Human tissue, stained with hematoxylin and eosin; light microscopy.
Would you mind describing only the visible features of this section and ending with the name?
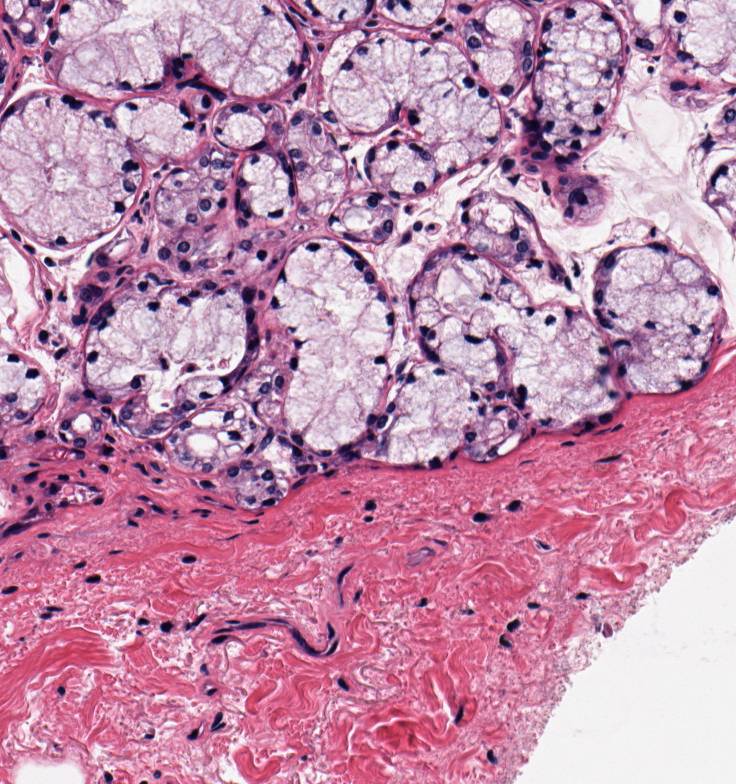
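First, the layout: glandular lobules fill the field's upper part, dense pink fibrous tissue its lower. Most gland units are acini filled with pale, foamy, finely vacuolated cytoplasm. In these pale acini, dark, flattened nuclei are pressed against the base of the cells. The fibrous tissue holds sparse, mostly elongated nuclei. This is a minor salivary gland.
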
